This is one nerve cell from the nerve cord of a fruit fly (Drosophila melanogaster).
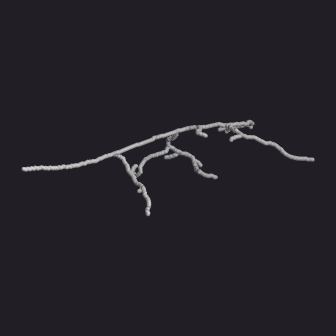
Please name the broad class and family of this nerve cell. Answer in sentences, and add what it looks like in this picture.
Its broad class is descending neuron. The family is DNg. The drawing shows no cell body. As drawn here it is more than twice as wide as it is tall.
